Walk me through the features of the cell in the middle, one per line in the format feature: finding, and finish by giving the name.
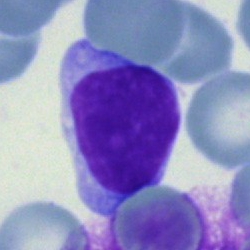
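Outline: irregular; follow the tapering extension of cytoplasm toward the upper left
Chromatin: deep purple, fairly even, no coarse clumps
Cytoplasm: mostly on the left of the nucleus, only a thin rim on the right
Granules: none visible
Name: lymphocyte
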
